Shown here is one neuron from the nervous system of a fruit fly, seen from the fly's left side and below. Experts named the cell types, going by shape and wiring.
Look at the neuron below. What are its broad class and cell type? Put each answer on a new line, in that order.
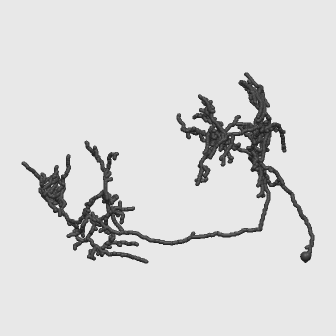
central-brain intrinsic neuron
LAL184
